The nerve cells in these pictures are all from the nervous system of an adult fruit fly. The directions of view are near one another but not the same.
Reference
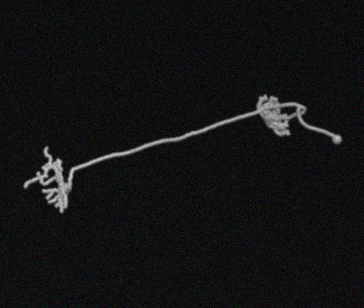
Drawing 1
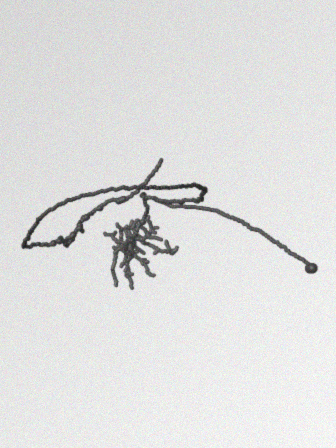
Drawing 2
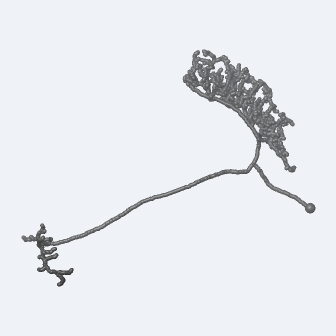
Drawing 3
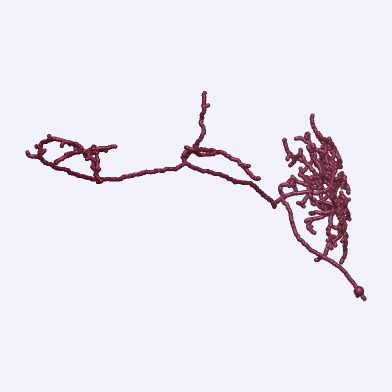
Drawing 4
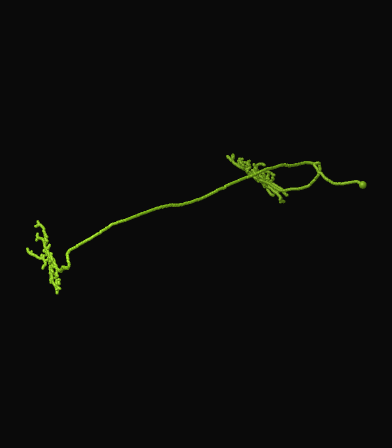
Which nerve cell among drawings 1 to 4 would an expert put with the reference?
Drawing 4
